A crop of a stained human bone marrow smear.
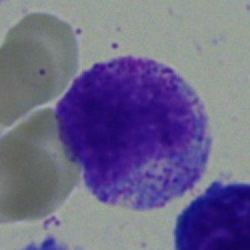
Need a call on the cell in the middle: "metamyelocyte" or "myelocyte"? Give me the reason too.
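It's a myelocyte.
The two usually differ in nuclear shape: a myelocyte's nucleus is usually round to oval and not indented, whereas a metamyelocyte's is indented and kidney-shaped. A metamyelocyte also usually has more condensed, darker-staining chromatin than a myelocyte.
In this cell the nucleus fills most of the cell, lies toward the upper left and stains a deep purple-violet. A crescent of pale bluish cytoplasm shows at the lower right, and many purple granules are scattered through the cytoplasm and over the nucleus.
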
